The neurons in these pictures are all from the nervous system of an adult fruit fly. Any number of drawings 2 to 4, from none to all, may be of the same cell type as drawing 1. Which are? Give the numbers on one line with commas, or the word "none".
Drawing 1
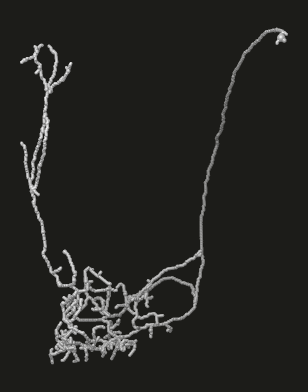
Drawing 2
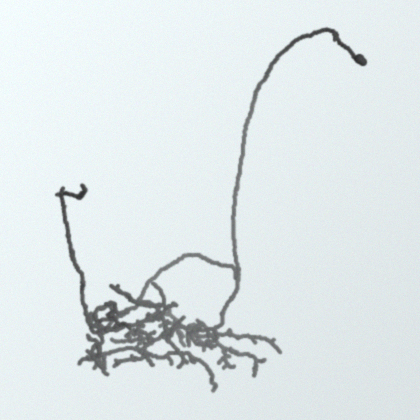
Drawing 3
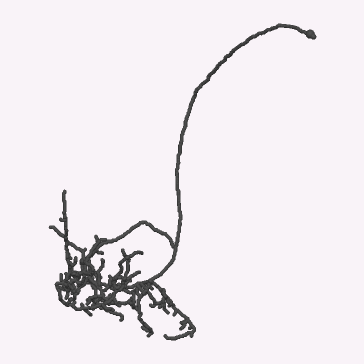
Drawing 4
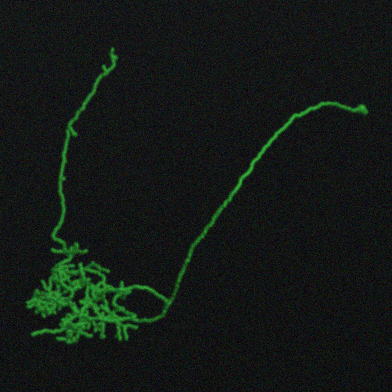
2, 4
